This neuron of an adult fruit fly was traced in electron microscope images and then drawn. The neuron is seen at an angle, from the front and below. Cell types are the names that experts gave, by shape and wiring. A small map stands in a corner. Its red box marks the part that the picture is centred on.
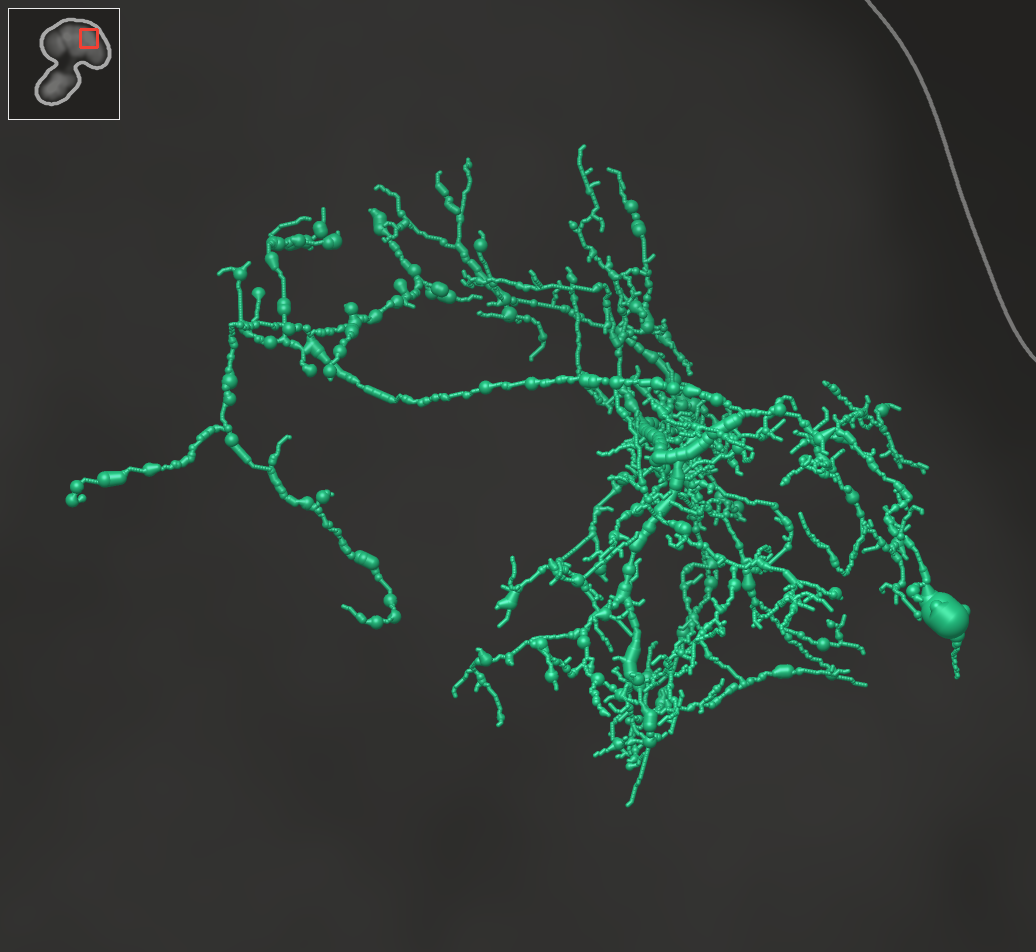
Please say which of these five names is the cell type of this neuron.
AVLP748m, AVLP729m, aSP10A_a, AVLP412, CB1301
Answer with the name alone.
aSP10A_a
